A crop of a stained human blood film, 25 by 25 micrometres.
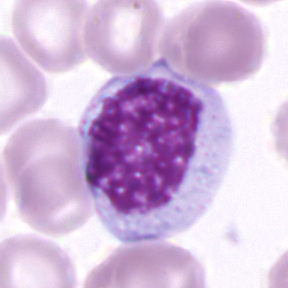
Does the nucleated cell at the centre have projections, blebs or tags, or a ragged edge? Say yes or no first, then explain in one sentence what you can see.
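Yes. A small pale pointed projection rises from the top edge of the cell.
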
